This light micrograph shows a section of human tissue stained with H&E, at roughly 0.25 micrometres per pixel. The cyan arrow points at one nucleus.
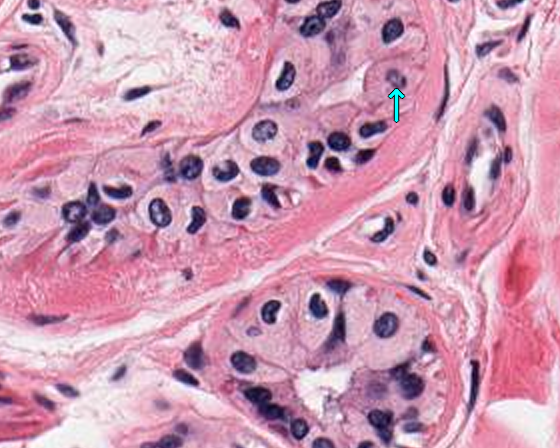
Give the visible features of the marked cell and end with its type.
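The nucleus sits roughly in the middle of the cell and is surrounded by a wide rim of cytoplasm. The cell lies at the outer edge of a rounded tubule of similar pale cells, pressed against the band of pink fibres that wraps around that tubule. Type of cell: sweat gland cell.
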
